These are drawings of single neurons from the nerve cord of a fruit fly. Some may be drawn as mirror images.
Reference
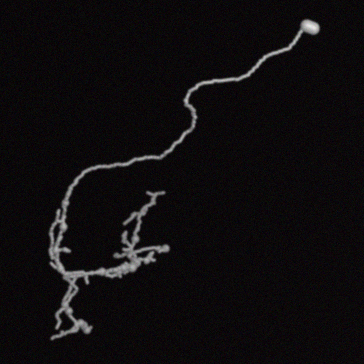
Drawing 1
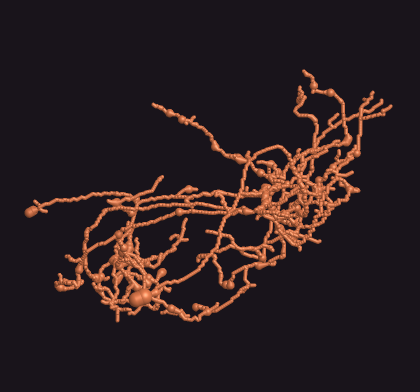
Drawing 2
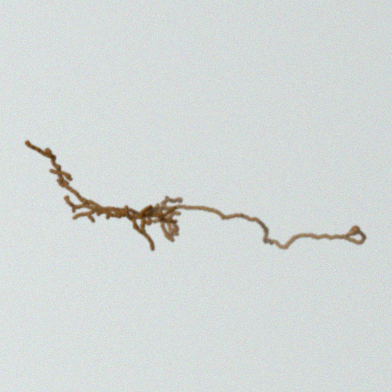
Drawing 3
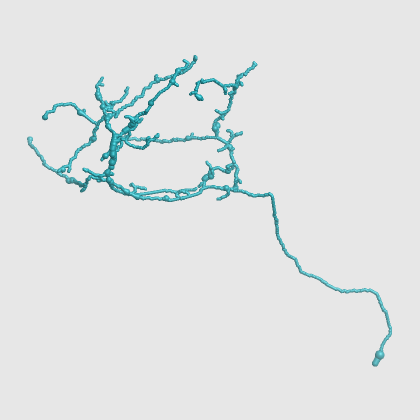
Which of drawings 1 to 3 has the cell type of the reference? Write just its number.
3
